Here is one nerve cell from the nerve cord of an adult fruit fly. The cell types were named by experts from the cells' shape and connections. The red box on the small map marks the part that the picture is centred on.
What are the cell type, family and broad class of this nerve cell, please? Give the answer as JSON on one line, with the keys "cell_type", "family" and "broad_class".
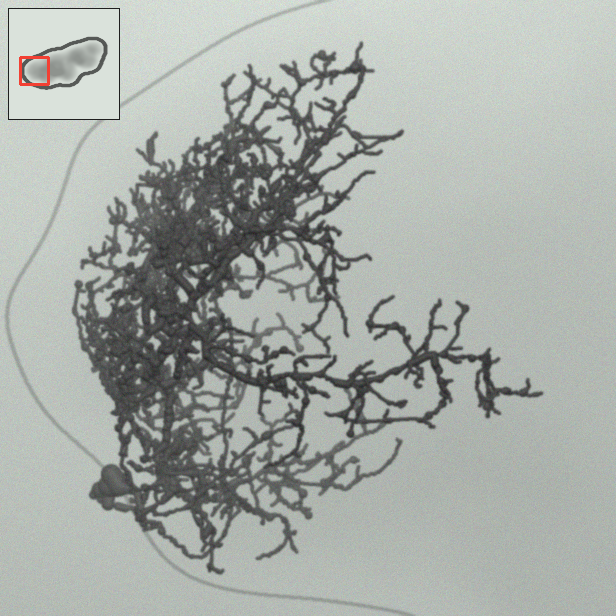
{"cell_type": "IN13A010", "family": "hemilineage 13A", "broad_class": "nerve-cord intrinsic neuron"}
